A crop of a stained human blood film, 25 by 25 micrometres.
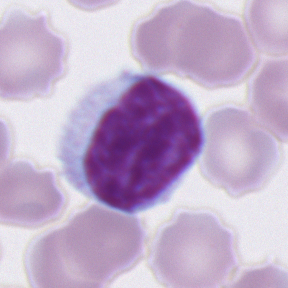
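Typical lymphocyte, stained human peripheral blood smear, nucleated cell at centre. Nucleus a smooth oval, no lobes or deep indentation, set off-centre to the right; widest band of cytoplasm on the left. Cytoplasm without coarse coloured granules or vacuoles.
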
